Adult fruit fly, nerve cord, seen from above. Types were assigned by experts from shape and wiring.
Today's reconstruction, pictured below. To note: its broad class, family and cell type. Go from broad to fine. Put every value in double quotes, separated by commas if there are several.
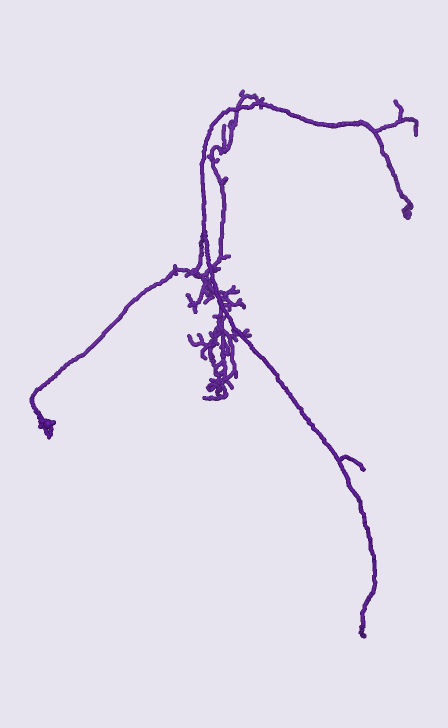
"nerve-cord intrinsic neuron", "hemilineage 18B", "IN18B044"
